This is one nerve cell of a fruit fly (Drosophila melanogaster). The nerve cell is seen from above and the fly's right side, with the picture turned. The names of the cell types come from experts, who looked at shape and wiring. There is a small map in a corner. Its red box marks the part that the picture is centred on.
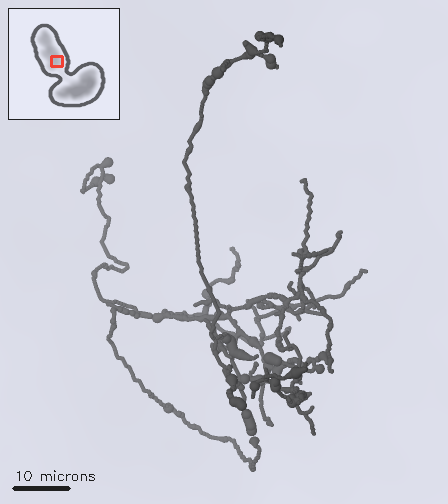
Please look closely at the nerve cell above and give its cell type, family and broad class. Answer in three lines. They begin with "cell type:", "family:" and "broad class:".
cell type: IN01B066
family: hemilineage 01B
broad class: nerve-cord intrinsic neuron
